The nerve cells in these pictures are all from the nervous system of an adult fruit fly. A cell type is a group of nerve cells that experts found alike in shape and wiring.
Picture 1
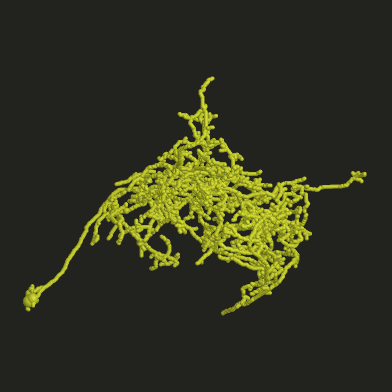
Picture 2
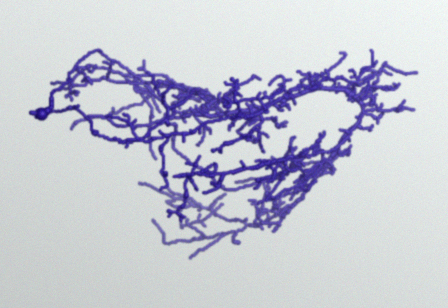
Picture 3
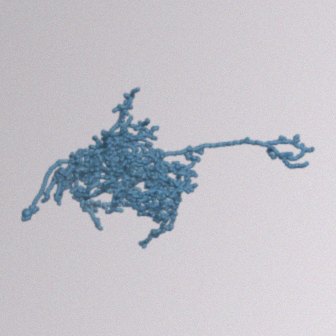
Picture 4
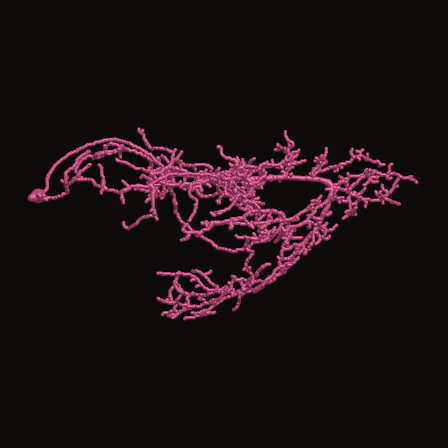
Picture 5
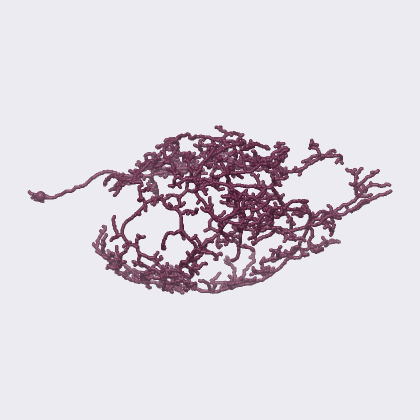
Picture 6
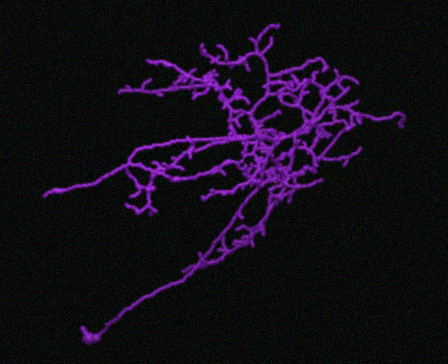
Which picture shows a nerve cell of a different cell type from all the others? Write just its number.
6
